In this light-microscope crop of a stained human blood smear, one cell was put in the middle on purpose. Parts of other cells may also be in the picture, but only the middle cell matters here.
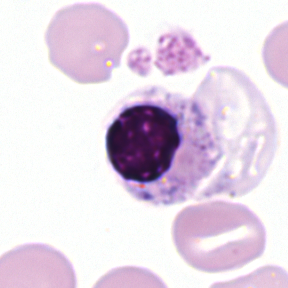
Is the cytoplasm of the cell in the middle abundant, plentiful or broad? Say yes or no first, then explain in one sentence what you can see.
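Yes. The cytoplasm is pale greyish-lilac and forms a broad rim, widest on the right.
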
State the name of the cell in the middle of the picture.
normoblast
